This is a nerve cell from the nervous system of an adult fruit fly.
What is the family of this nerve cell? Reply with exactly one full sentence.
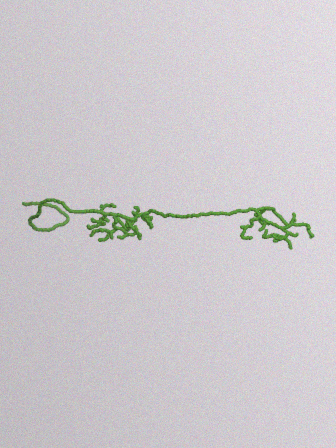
Within family class olfactory is found this nerve cell.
